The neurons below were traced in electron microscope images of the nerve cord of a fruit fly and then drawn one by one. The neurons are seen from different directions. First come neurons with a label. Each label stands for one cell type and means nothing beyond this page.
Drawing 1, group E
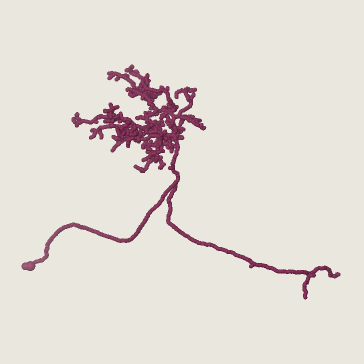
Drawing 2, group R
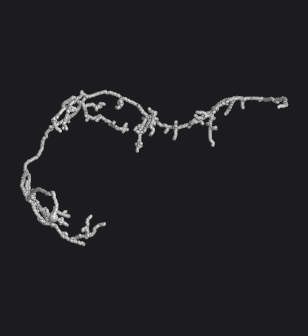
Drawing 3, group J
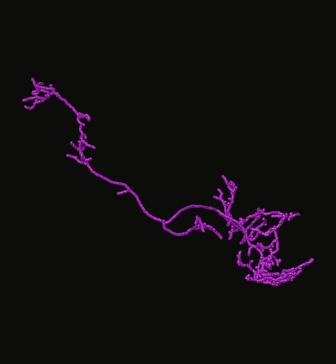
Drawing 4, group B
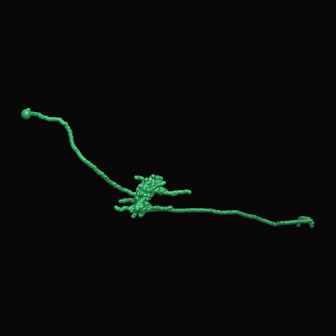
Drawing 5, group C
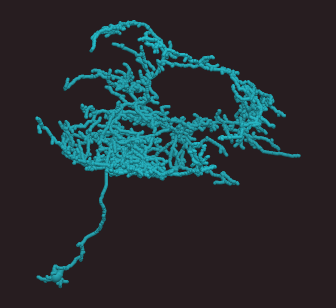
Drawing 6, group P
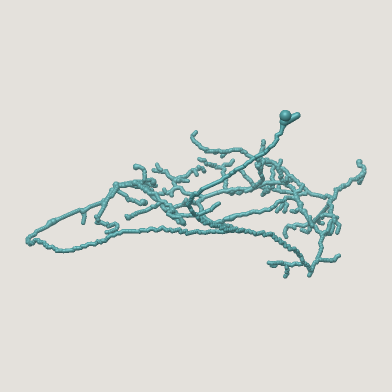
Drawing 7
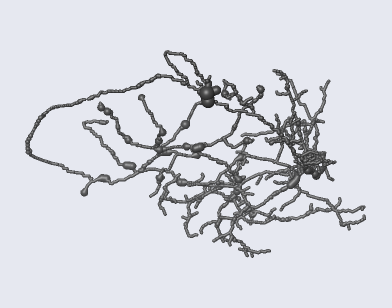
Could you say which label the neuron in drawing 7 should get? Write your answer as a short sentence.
It belongs to group P.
